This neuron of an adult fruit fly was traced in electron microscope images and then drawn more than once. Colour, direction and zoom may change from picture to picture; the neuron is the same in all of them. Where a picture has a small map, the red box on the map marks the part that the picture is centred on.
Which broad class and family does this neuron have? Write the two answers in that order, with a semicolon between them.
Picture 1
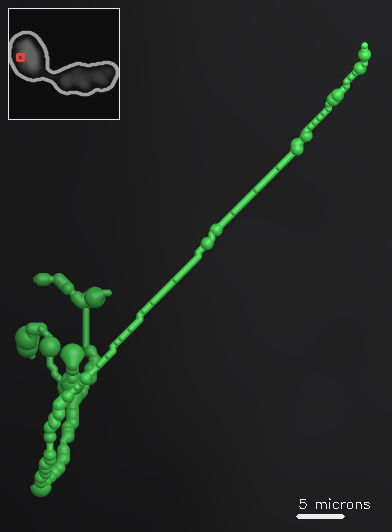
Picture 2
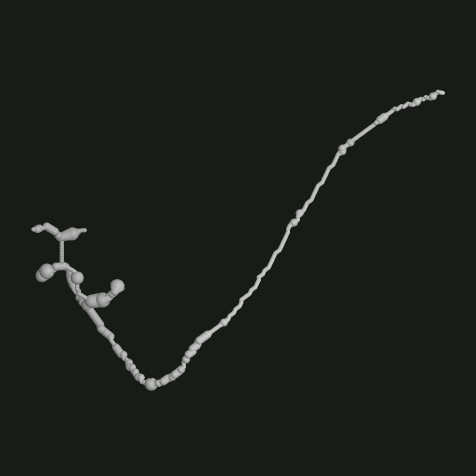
sensory neuron entering the brain; class olfactory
